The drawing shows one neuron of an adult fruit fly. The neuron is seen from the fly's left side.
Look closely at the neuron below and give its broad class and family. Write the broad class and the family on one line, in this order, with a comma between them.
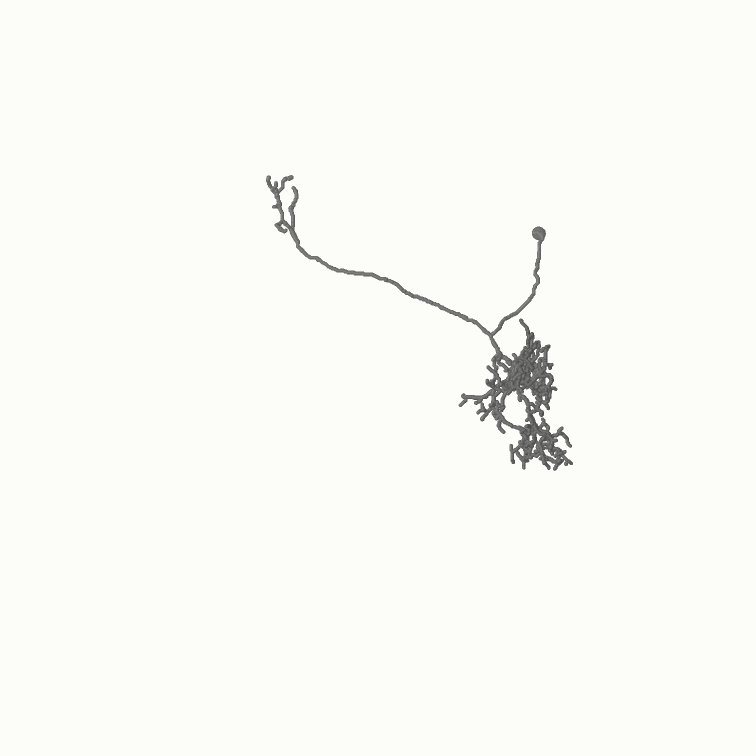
central-brain intrinsic neuron, hemilineage DL1_ventral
